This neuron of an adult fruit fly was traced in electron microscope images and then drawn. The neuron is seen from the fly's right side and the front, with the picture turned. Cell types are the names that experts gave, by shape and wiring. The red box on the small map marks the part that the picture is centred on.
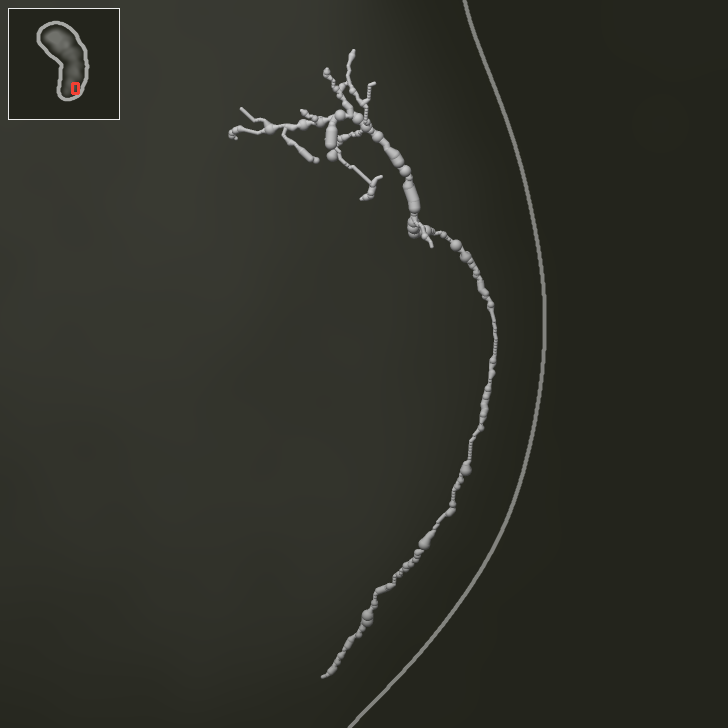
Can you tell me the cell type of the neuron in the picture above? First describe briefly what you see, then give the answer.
The drawing shows no cell body. As drawn here it is taller than it is wide. It is a sensory neuron entering the nerve cord. Its cell type is SNta20.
